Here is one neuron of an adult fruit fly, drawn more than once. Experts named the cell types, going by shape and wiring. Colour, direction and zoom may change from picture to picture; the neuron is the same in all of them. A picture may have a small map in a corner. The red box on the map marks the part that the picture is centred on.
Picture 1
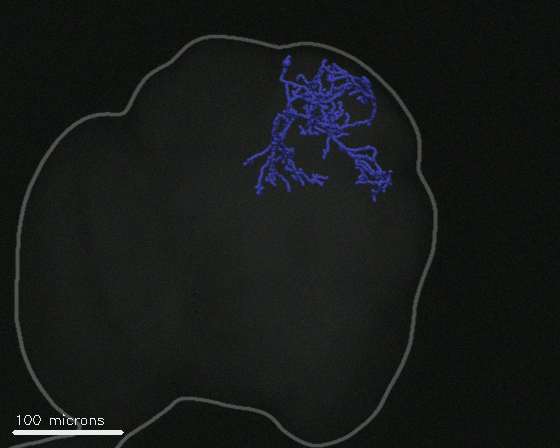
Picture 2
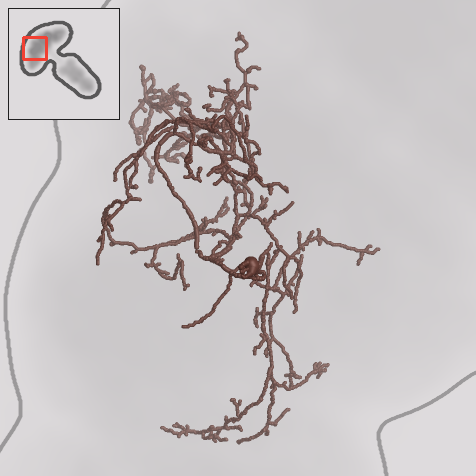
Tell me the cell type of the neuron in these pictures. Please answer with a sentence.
The cell type is SMP238.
